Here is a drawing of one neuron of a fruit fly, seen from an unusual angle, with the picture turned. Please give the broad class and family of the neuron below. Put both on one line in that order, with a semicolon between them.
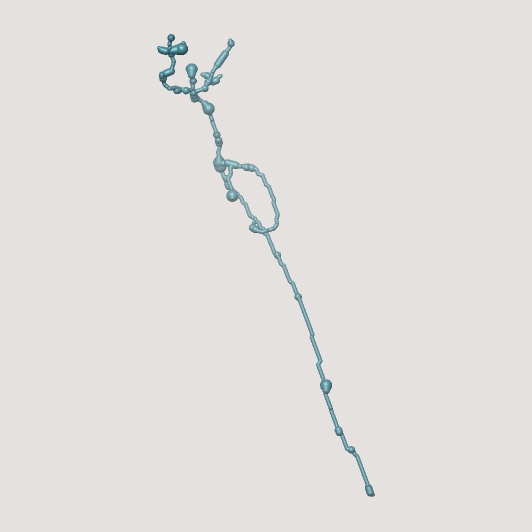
sensory neuron entering the nerve cord; class mechanosensory tactile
